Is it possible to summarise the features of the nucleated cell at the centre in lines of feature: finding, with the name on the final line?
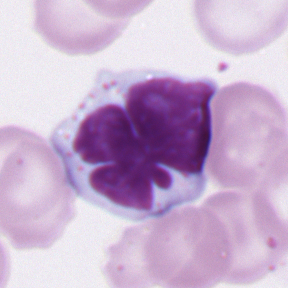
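Chromatin: dark purple, dense throughout
Nucleoli: none visible
Granules: a few small pinkish-red ones in the cytoplasm
Outline: irregular and angular, not round
Name: large granular lymphocyte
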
